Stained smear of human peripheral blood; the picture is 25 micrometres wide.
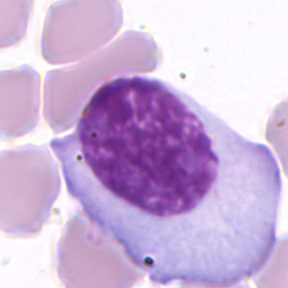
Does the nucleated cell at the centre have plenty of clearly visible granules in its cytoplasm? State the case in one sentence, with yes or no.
No, granules are not seen anywhere in its cytoplasm.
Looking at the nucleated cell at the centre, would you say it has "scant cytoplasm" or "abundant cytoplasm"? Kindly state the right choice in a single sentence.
This cell has a broad area of cytoplasm.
